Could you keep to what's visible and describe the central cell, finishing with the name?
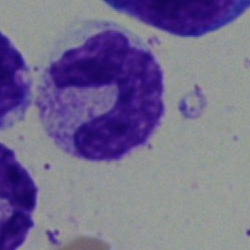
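The nucleus forms a thick, curved band shaped like a horseshoe, open toward the left, with dark purple, coarsely clumped chromatin. Pale pinkish-lilac cytoplasm fills its hollow on the left side and contains fine, faint purplish granules. The cell is a band neutrophil.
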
